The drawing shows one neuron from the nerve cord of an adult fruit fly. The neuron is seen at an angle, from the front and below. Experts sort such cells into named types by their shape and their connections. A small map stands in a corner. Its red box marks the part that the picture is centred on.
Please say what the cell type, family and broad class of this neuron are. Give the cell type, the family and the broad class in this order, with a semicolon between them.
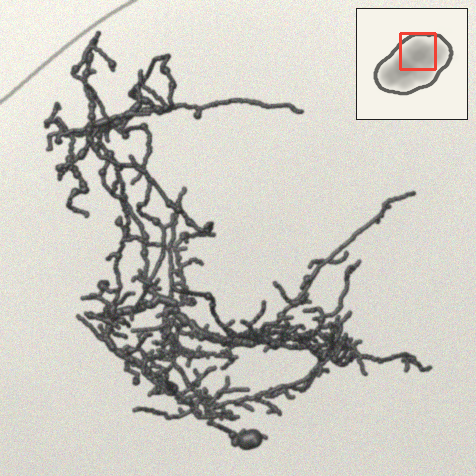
IN04B085; hemilineage 04B; nerve-cord intrinsic neuron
